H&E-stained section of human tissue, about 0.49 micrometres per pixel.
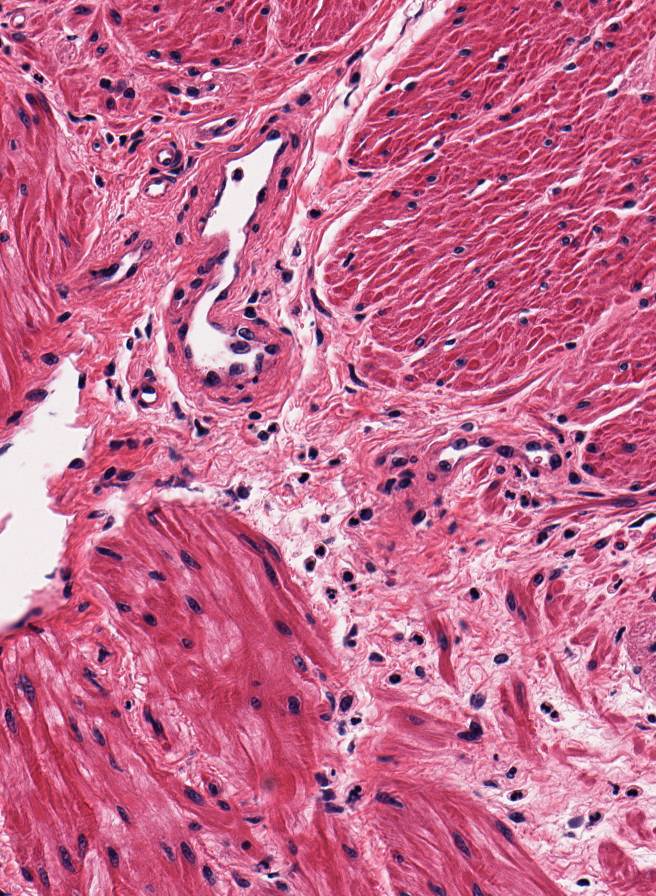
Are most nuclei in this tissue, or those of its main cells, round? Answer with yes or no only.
No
